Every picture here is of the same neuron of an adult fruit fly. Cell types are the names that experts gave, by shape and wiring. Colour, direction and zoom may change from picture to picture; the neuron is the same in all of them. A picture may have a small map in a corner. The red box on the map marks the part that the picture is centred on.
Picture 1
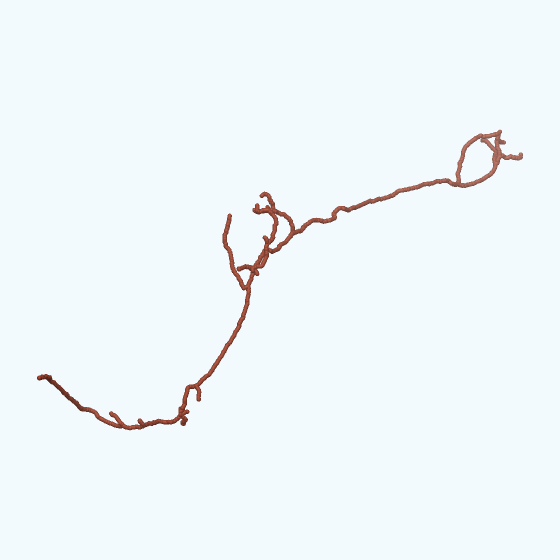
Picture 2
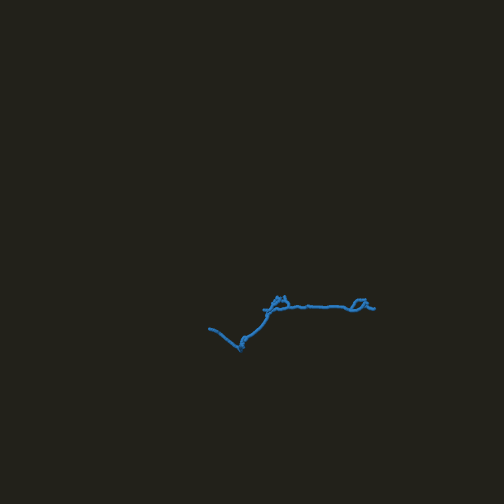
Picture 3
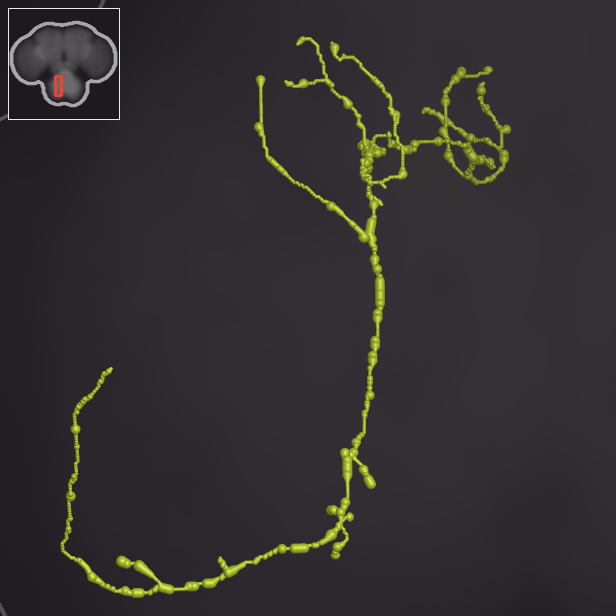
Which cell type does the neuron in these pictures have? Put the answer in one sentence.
The cell type is SNpp19.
